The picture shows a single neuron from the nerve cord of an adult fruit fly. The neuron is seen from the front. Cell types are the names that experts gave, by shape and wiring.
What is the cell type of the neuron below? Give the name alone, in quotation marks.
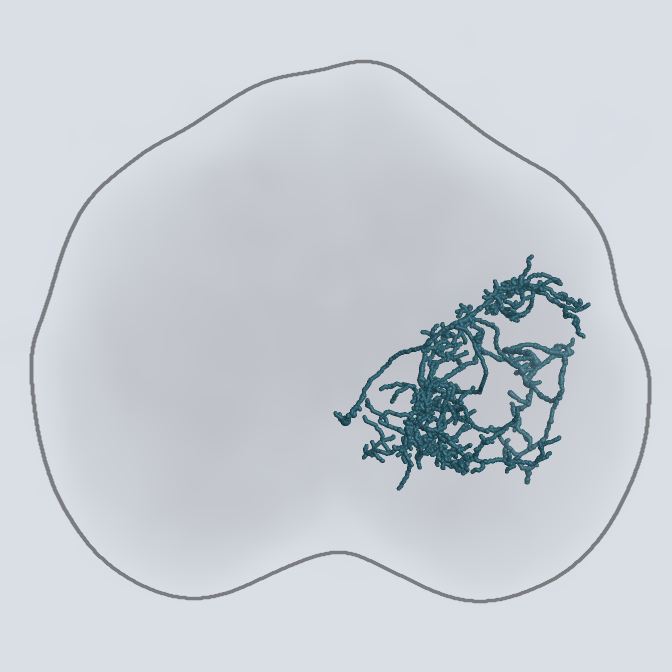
"IN16B037"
